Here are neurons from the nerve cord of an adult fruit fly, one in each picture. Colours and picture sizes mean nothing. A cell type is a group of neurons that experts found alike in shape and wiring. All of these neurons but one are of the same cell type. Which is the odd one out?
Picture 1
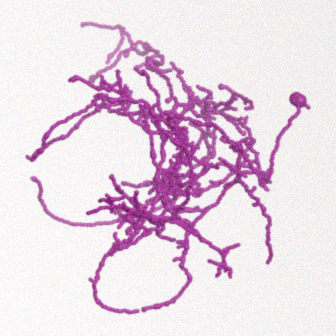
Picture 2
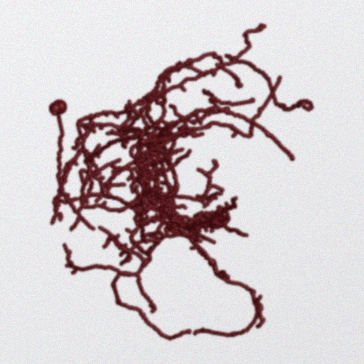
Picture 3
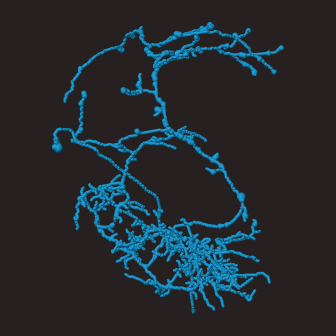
3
